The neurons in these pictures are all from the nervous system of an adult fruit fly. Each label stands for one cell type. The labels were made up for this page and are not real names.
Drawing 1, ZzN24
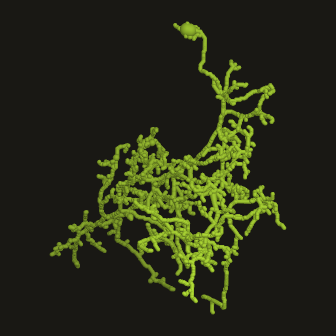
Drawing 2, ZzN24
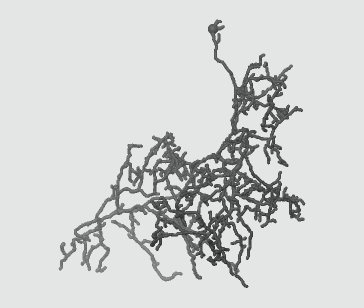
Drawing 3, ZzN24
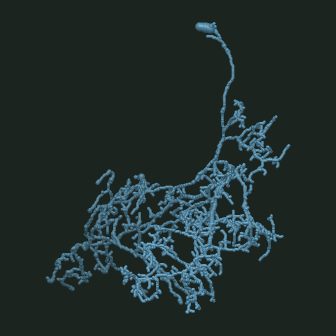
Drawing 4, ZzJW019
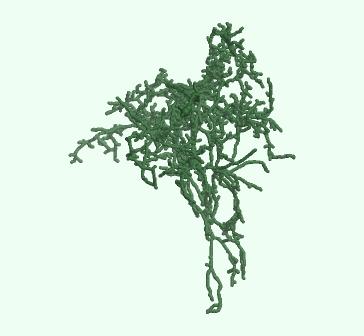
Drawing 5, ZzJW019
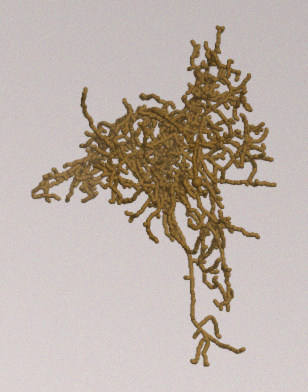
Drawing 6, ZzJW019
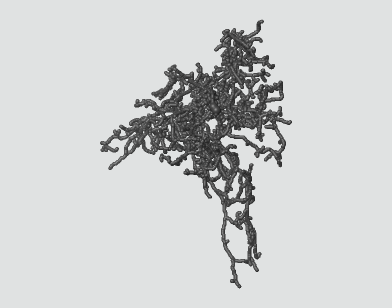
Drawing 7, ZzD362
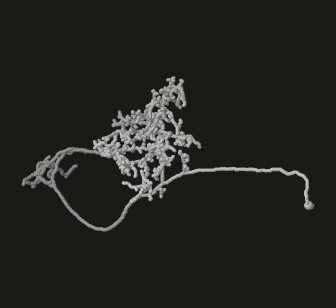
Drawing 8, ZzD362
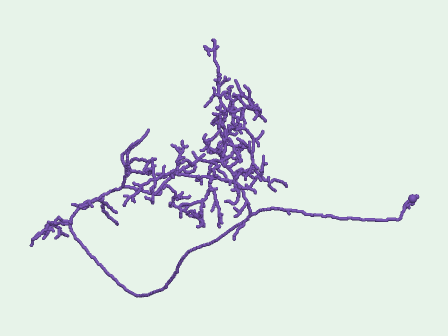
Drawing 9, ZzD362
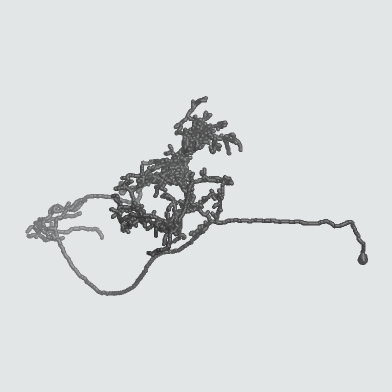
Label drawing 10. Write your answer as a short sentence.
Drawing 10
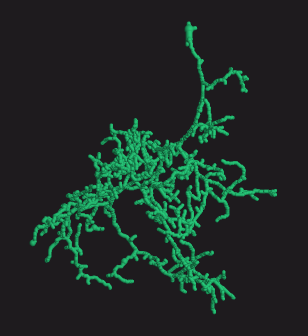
It belongs to ZzN24.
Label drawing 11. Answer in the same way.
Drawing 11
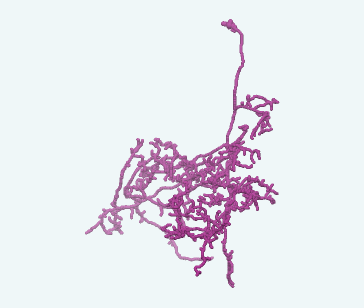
It belongs to ZzN24.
